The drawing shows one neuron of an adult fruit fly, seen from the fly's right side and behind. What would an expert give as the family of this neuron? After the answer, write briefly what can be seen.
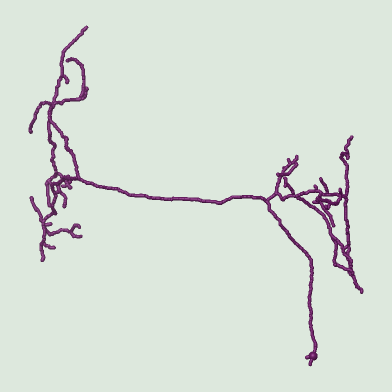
Its family is LPT. It is a visual centrifugal neuron. Its cell body lies at the lower right of the picture. In this view it is about as wide as it is tall.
